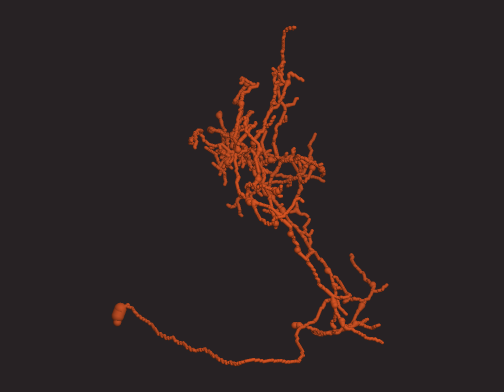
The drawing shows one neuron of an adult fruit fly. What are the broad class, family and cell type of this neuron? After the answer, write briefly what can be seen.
Its broad class is nerve-cord intrinsic neuron. Its family is hemilineage 14A. It is of cell type IN14A090. Its cell body lies at the lower left of the picture. The picture shows dozens of branch ends.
